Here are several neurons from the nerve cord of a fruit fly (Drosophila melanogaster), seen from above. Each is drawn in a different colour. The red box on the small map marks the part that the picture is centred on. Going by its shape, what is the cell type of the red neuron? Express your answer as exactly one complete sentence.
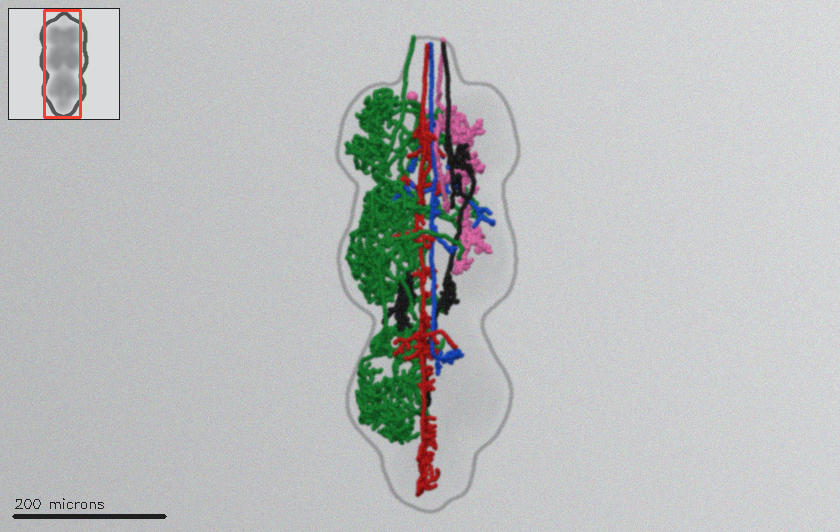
On the level of cell type, this neuron is DNp13.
